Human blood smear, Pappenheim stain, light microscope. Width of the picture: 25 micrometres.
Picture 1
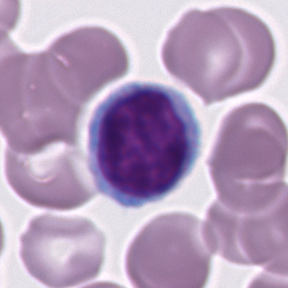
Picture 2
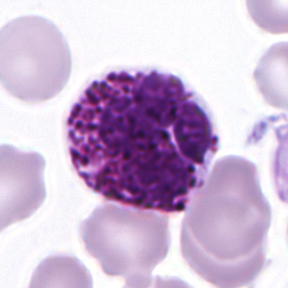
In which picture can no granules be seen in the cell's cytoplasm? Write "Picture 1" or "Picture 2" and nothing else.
Picture 1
